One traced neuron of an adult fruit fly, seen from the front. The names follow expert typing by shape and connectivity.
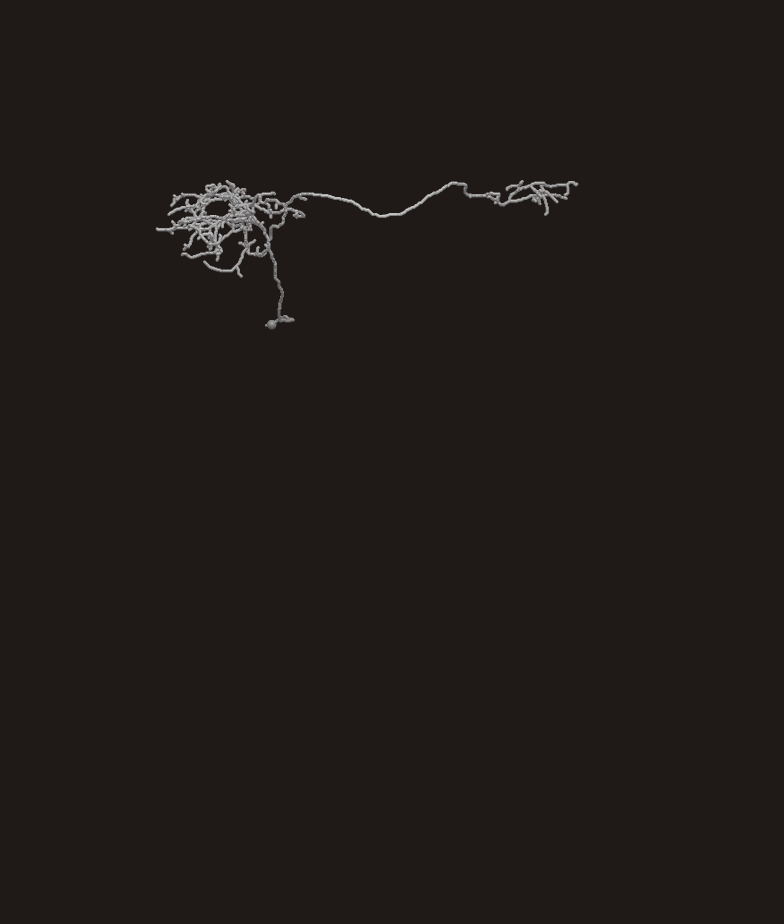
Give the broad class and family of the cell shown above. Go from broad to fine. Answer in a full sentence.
A central-brain intrinsic neuron of hemilineage DM6_dorso_lateral.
